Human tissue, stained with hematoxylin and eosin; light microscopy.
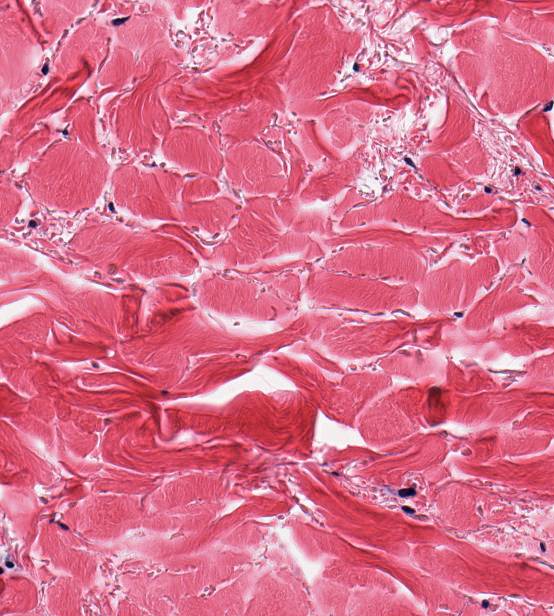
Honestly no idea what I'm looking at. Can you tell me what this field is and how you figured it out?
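That's dermis. What settles it is how few nuclei there are against the large stretch of fibre cytoplasm, which stains a fairly even deep pink.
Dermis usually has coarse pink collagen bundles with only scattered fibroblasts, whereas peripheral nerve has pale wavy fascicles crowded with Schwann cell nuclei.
The few nuclei you do see sit at the edges of the fibres rather than in their centres, and there are no fat cells among the fibres here.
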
